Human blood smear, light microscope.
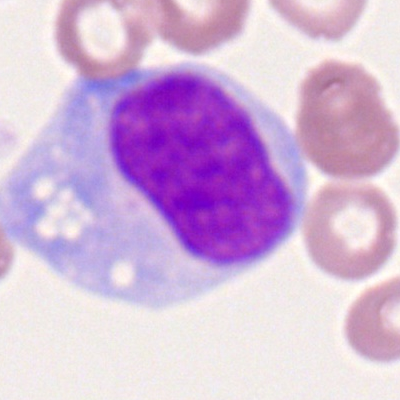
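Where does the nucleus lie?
Off-centre, toward the right side of the cell.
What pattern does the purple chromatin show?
A mottled, patchy one.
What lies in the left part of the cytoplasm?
A cluster of small clear vacuoles, set in cytoplasm that is abundant and pale grey-blue.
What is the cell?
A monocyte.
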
